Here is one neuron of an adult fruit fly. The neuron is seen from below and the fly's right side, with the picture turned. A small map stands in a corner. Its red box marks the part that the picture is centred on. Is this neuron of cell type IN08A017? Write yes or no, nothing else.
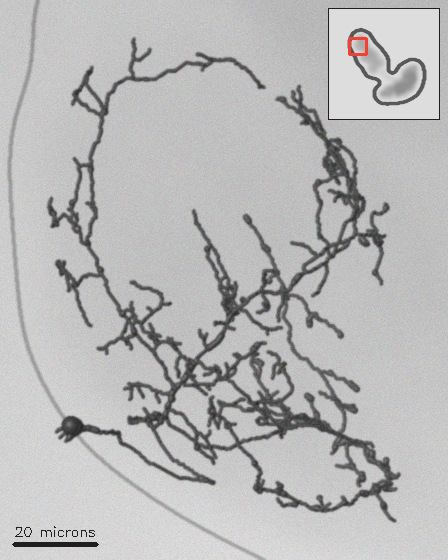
yes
